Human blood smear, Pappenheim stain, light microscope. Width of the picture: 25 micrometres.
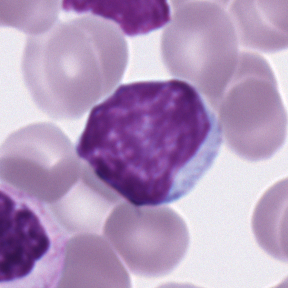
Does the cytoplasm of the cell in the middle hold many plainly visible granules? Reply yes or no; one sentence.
No, the cytoplasm of the cell shows no visible granules.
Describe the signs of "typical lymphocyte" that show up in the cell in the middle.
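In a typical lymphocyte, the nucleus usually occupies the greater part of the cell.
Here the nucleus fills about 80% of the cell's area, which goes with the name.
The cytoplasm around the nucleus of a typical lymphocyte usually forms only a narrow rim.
This agrees with the upper left edge, where the nucleus reaches the cell border with no cytoplasm visible.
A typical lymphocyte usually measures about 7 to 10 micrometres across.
At about 13 by 11 micrometres, this cell is larger than that, and even its nucleus, about 11 micrometres across, exceeds the range, so the size does not go with the name. The nucleus is a single undivided mass without lobes, with an angular outline of several straight edges. Its dark purple chromatin is mottled with scattered lighter patches.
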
